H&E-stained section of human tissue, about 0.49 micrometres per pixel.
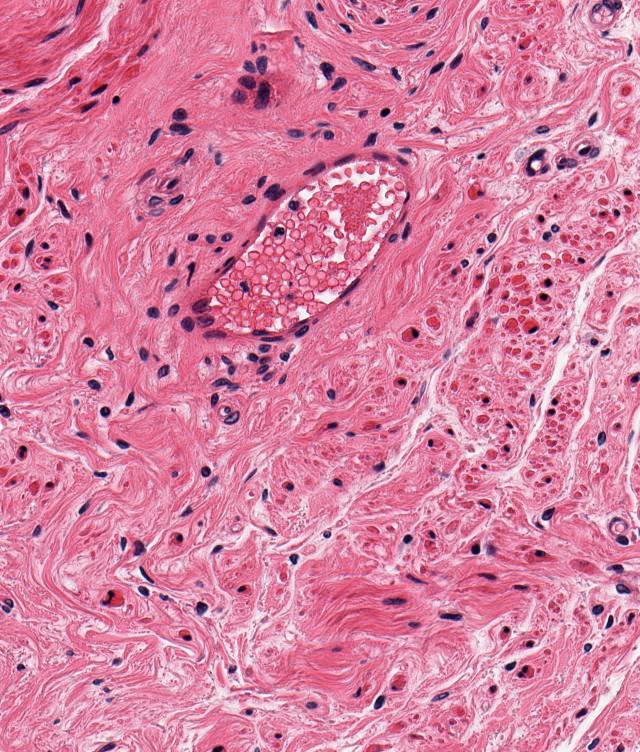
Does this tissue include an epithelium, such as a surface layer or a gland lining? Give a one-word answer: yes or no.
No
